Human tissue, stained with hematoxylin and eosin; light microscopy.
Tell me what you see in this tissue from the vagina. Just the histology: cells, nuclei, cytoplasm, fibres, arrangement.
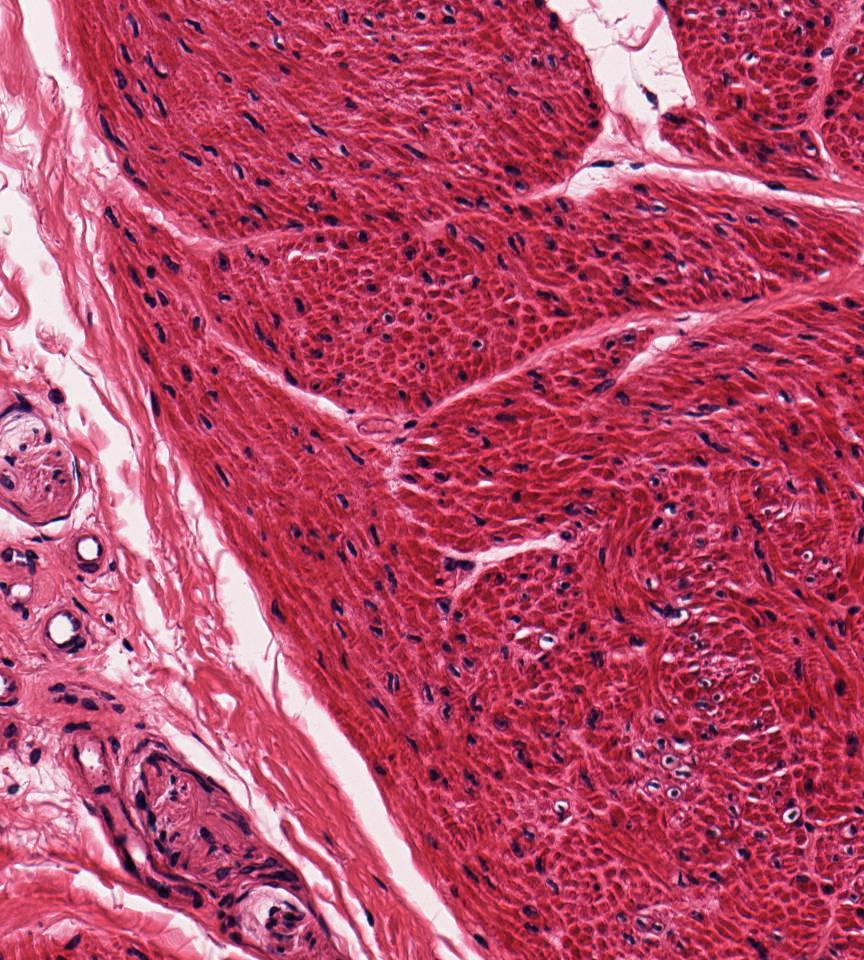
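In the right and lower right, muscle cells appear in cross-section as small polygonal profiles, some with a round, centrally placed nucleus. Their cytoplasm stains a deep eosinophilic red, and no cross-striations are visible in the fibres. Loose connective tissue outside the muscle occupies the lower left corner and contains small round vessels.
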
